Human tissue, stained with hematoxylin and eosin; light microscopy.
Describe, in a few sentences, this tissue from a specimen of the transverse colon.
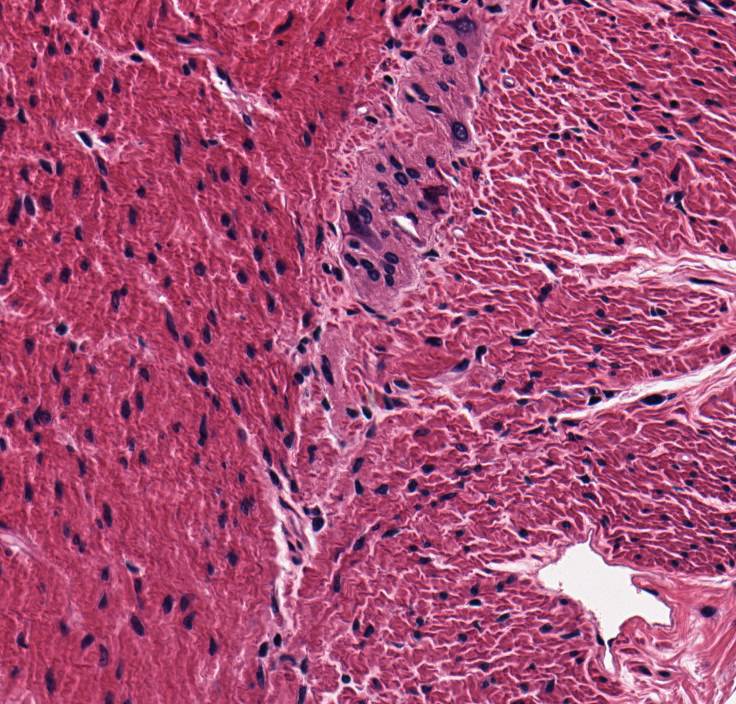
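Two bundles of smooth muscle meet along a narrow band running down from top centre. Right half: fibres mostly cut across or obliquely; nuclei short, rounded. In the band near top centre: small cluster of large ganglion cells, abundant purple cytoplasm. Some have a round nucleus with a dark central nucleolus.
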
